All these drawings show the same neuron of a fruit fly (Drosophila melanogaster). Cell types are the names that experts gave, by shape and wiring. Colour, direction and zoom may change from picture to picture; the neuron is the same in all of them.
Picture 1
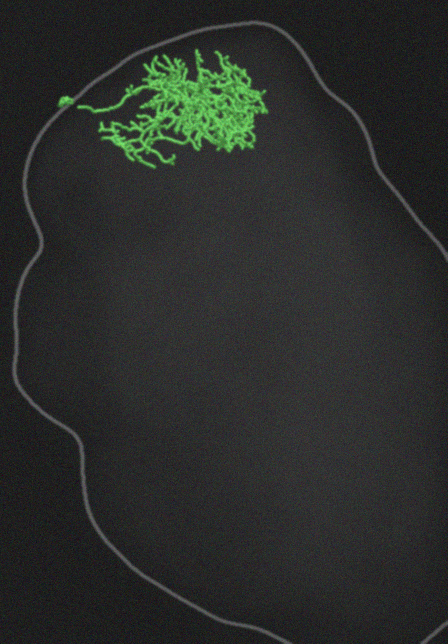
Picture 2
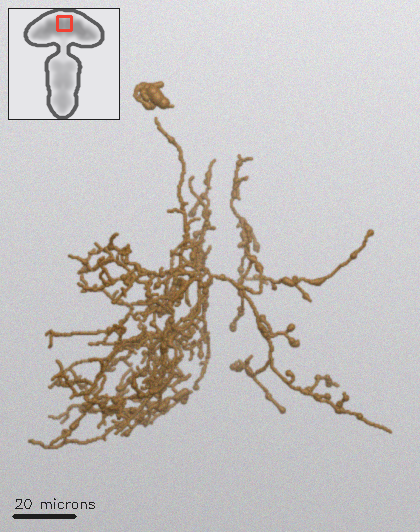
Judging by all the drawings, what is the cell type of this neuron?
SMP083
